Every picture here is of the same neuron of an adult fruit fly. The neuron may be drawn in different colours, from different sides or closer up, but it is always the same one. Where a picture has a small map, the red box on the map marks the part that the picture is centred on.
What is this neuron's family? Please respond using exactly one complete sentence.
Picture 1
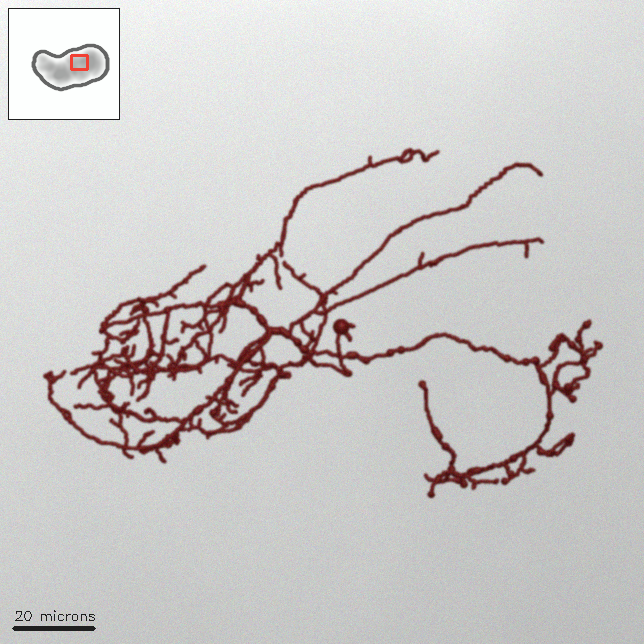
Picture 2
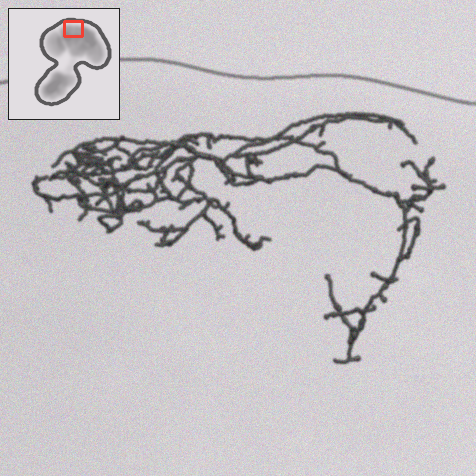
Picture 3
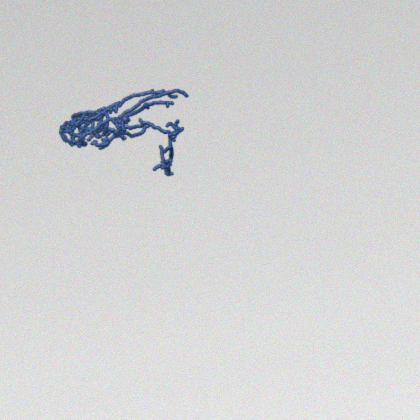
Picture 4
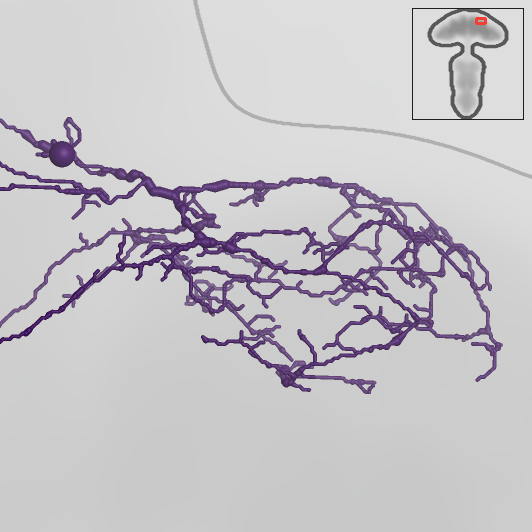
It is the family hemilineage AOTUv1_medial to which this neuron belongs.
